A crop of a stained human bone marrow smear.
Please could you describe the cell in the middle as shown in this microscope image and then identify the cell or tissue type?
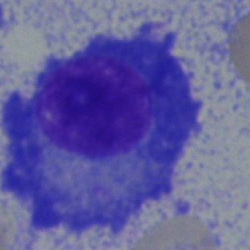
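See how the nucleus sits off-centre, in the upper part of the cell. Abundant deep blue cytoplasm covers more of the cell than the nucleus does. Just below the nucleus, notice a paler zone of cytoplasm. This is a plasma cell.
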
